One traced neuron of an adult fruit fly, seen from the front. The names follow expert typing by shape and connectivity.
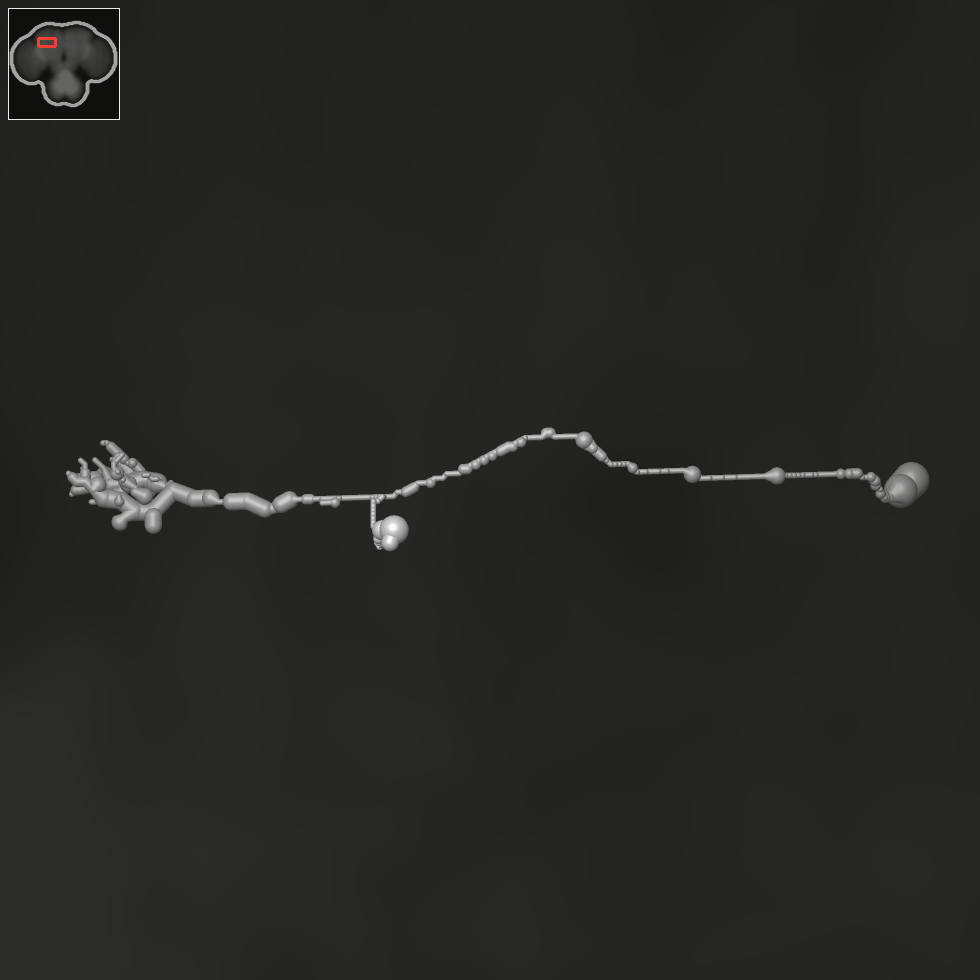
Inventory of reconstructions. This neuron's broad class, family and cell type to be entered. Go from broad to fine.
central-brain intrinsic neuron; hemilineage AOTUv3_dorsal; TuBu06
